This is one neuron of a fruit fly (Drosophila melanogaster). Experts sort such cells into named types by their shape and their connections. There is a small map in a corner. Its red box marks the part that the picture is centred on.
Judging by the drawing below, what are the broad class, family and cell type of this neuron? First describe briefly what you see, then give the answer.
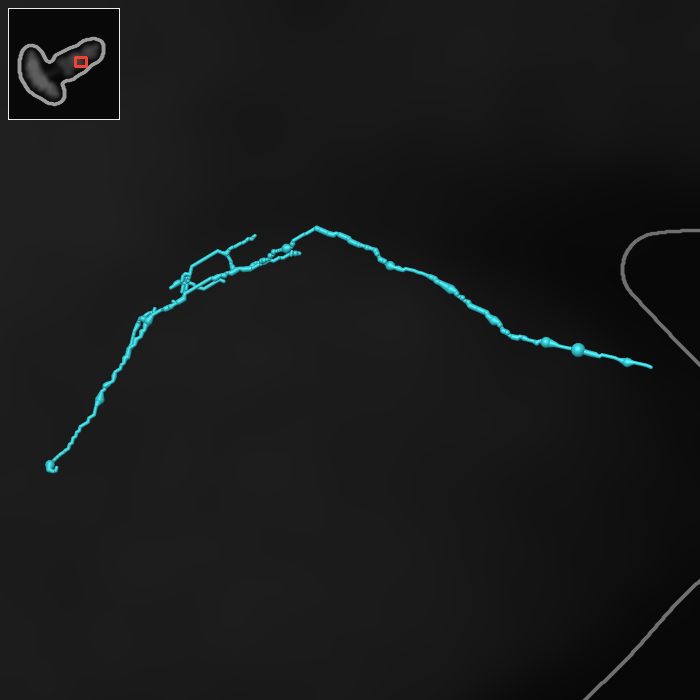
It is in the nerve cord and does not reach the brain. There are a dozen or fewer branch ends. It is a sensory neuron entering the nerve cord. The name of its family is class mechanosensory tactile. The cell type is SNta19.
